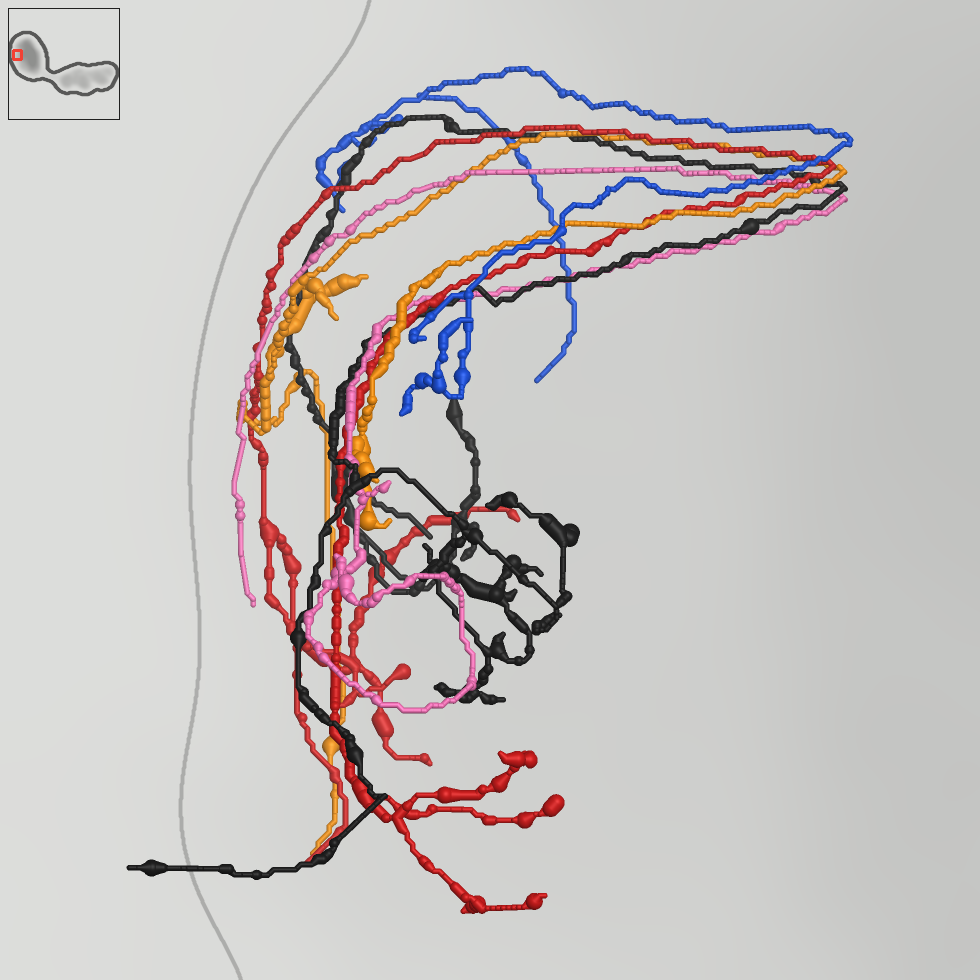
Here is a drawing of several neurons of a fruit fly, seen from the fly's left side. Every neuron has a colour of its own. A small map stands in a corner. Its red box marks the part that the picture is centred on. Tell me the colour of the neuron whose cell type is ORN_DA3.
blue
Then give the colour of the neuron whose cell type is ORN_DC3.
black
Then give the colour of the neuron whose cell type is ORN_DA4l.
orange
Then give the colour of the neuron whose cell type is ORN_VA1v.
red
